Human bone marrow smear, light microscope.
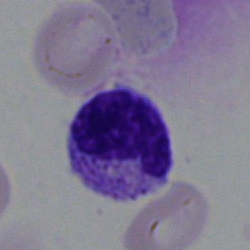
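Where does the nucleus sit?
Upper part of the cell, curving down along the right side.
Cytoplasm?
Gathered mainly in the lower part, filled with fine lilac granules.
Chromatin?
Dark purple, coarsely clumped.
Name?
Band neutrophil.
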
